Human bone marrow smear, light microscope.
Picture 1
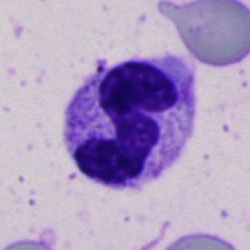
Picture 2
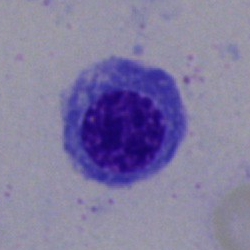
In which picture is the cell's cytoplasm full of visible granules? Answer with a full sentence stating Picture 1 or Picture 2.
Many visible granules are present in the cytoplasm of the cell in picture 1.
